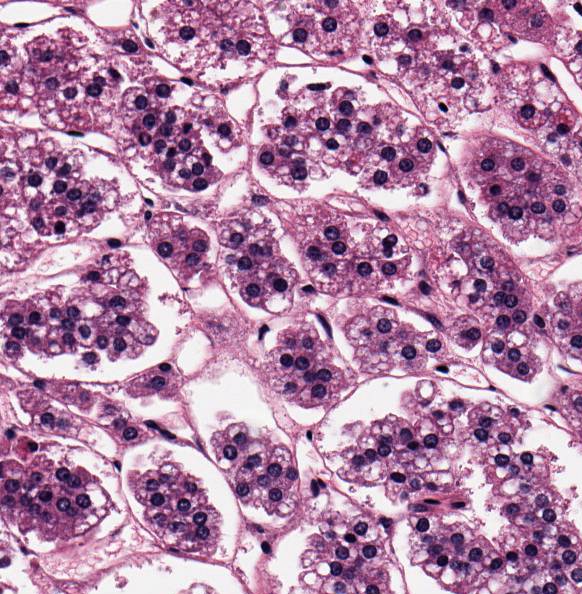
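Adrenal gland, haematoxylin and eosin stained human tissue: rounded and oval cell-filled units fill the whole field, split by thin pink partitions. Nuclei round, dark purple, fairly uniform in size. Cytoplasm pale, finely vacuolated.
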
